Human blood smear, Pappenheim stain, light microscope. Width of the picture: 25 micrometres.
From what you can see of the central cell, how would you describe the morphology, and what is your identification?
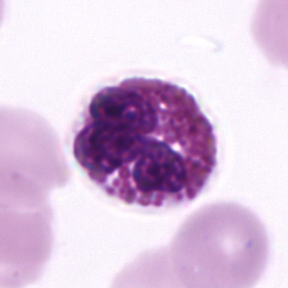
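Measuring about 12 micrometres across, the cell has nuclear lobes lying mostly in its left half. The chromatin is dense and dark purple. Coarse round granules, reddish-pink in colour, pack the cytoplasm. This is an eosinophil.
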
